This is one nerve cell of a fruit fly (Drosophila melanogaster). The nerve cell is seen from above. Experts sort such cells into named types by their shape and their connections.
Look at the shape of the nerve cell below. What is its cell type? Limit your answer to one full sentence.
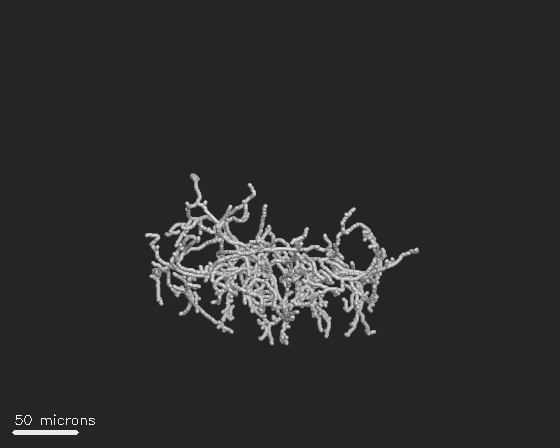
The cell type that fits this neuron is GNG579.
